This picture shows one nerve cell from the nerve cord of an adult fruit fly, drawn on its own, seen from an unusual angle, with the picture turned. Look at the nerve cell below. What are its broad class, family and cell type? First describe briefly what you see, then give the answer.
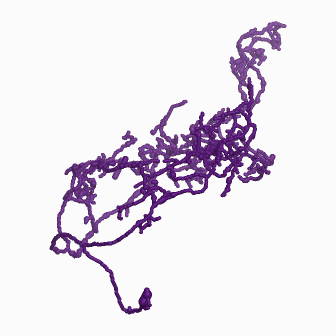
The picture shows dozens of branch ends. As drawn here it is about as wide as it is tall. Its broad class is nerve-cord intrinsic neuron. Its family is hemilineage 19A. It is of cell type IN19A065.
